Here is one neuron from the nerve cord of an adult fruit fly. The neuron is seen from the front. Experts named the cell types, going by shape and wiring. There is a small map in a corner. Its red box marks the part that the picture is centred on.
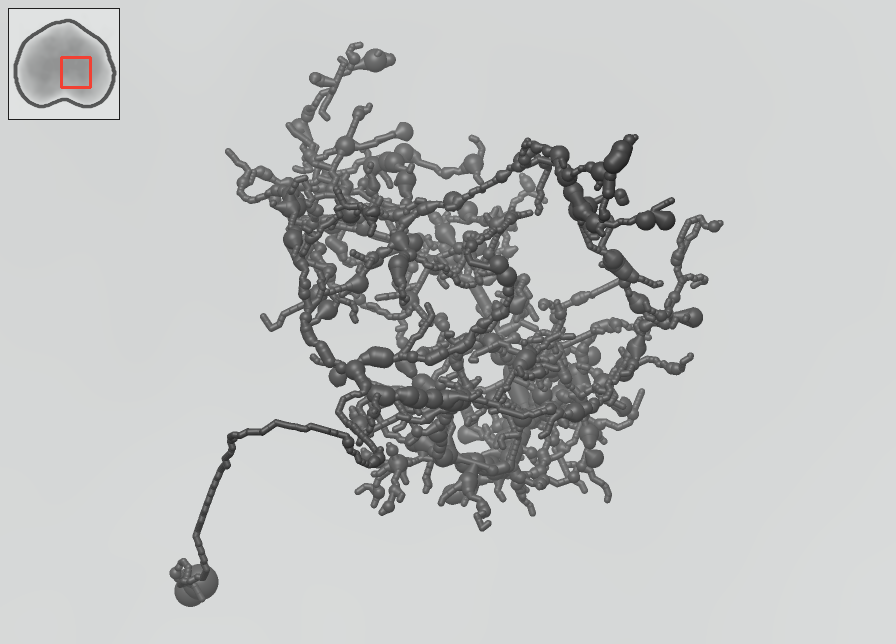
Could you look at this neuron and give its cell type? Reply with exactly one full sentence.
The neuron is categorized under cell type IN14A024.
